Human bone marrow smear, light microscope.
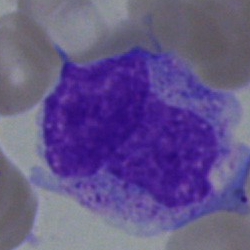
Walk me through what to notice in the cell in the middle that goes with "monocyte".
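Cell: monocyte. Outline irregular, with small pointed projections at the edge. Nucleus folded, a groove running down from its upper edge. Fine purple granules scattered through the cytoplasm. Red cells lying against the cell's edges on several sides.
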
